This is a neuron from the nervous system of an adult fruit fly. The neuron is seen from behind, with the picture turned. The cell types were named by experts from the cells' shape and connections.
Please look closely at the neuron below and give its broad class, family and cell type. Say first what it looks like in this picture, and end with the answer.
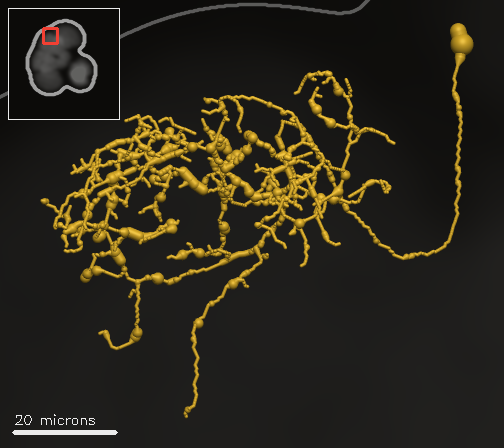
The cell body can be seen at the upper right of the picture. From left to right in the picture it spans about 85 microns. Dozens of branch ends can be seen. It is a central-brain intrinsic neuron. The family is hemilineage VPNl&d1_dorsal. Its cell type is LHAV5c1.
